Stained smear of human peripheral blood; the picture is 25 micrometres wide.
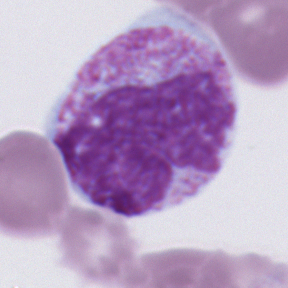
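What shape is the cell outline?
Smooth and round to oval.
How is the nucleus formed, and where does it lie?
It is a single unlobed mass, not divided into separate lobes, filling the lower part of the cell.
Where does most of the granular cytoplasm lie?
Above the nucleus.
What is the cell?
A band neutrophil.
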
